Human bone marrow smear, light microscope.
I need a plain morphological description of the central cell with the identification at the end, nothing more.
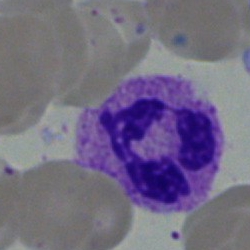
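I see a nucleus split into separate lobes, set around a pale central area. The chromatin is dark purple and densely clumped. There's plenty of pale pinkish-lilac cytoplasm, filled with fine pinkish-purple granules. This is a segmented neutrophil.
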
